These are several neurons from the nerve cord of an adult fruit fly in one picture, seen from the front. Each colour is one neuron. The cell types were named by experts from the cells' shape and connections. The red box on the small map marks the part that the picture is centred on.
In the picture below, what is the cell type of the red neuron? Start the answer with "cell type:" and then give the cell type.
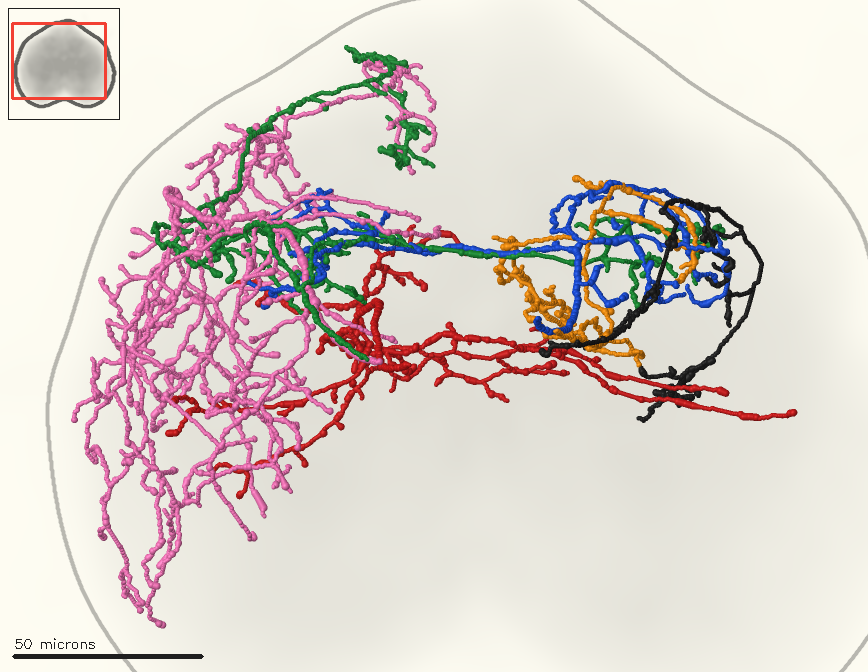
cell type: DNp47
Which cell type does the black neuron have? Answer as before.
cell type: DNge052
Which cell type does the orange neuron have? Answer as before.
cell type: DNge008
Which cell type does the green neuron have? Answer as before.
cell type: DNg76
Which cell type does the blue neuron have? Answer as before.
cell type: DNg78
